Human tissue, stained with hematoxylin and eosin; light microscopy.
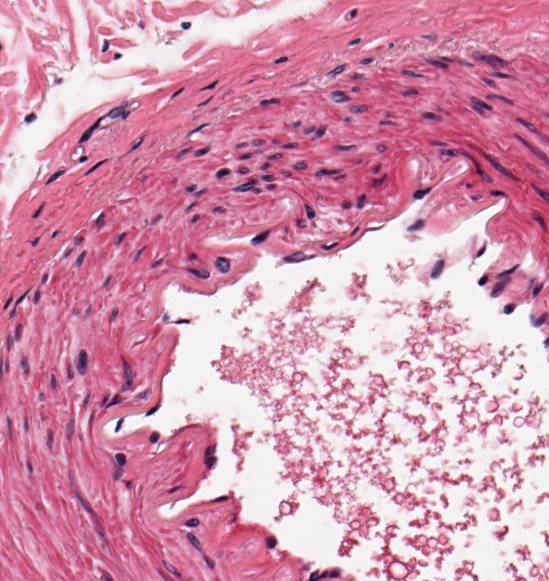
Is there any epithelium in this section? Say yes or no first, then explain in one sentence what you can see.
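Yes. The luminal surface is lined by a single layer of flattened endothelial cells with thin dark nuclei.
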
